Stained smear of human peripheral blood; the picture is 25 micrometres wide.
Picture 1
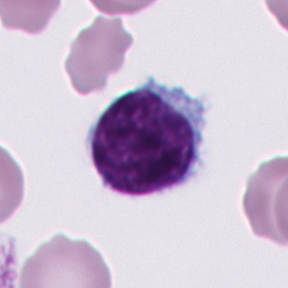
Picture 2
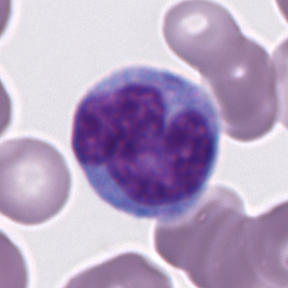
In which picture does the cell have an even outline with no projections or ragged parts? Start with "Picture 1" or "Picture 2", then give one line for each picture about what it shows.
Picture 2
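In picture 1: Fine hair-like projections fringe the cell surface, most prominently along the upper right side.
In picture 2: The cell outline is roundish and smooth.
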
